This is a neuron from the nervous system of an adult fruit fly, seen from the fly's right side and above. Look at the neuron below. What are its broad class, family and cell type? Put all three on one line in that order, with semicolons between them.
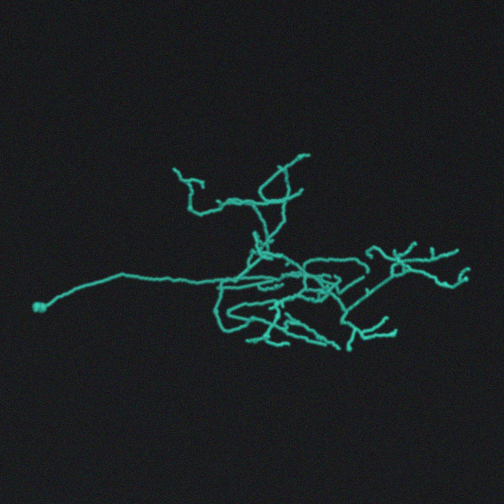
nerve-cord intrinsic neuron; hemilineage 01B; IN01B080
